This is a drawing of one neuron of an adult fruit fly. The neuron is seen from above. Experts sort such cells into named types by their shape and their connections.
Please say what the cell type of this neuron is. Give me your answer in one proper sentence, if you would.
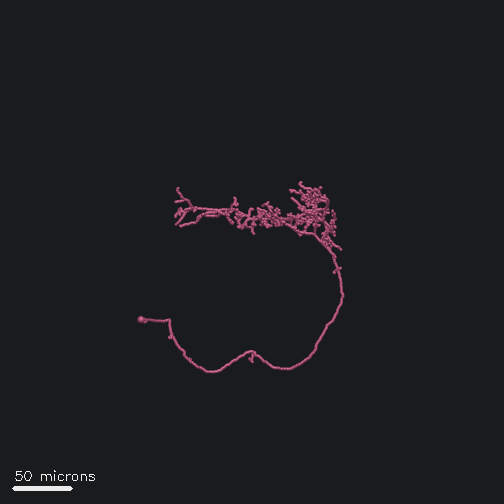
It is as GNG474 that this neuron is typed.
